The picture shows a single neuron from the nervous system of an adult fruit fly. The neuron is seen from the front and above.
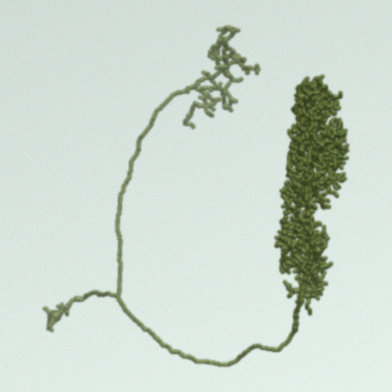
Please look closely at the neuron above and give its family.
MeLo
